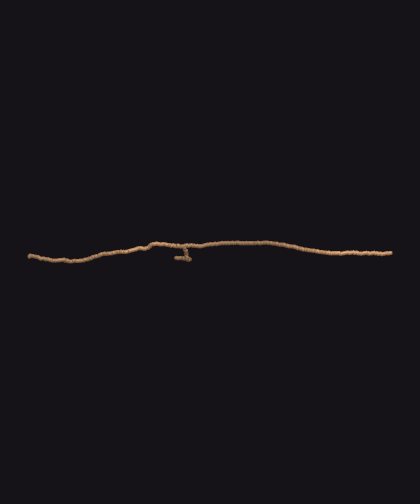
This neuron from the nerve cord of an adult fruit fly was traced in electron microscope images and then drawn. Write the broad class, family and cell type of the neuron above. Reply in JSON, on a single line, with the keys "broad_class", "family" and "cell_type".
{"broad_class": "descending neuron", "family": "hemilineage LB7", "cell_type": "DNge126"}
